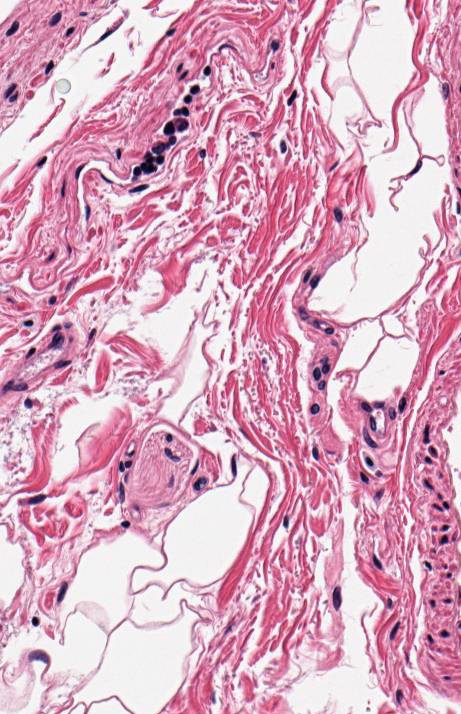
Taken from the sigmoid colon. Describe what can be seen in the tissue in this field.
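First, epithelium: none is present. Second, nuclei between collagen bundles are sparse, small, dark and mostly elongated. Third, near top, left of centre, a small cluster of very dark purple rounded bodies lies along a collagen bundle.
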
